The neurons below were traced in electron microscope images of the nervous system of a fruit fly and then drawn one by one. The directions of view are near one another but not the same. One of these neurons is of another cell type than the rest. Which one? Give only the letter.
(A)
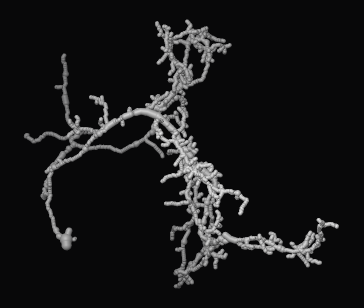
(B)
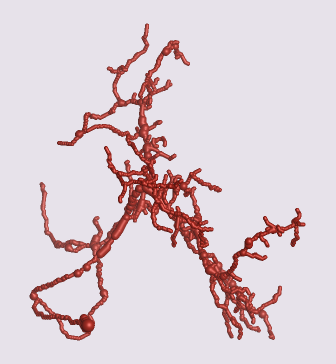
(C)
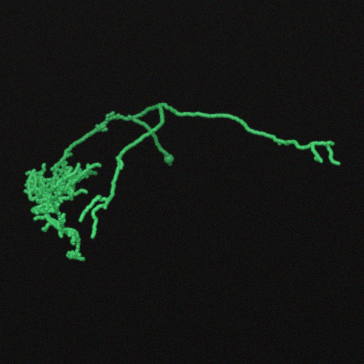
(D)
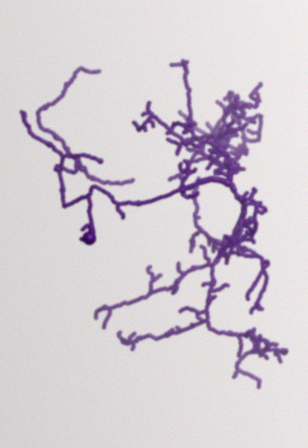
C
